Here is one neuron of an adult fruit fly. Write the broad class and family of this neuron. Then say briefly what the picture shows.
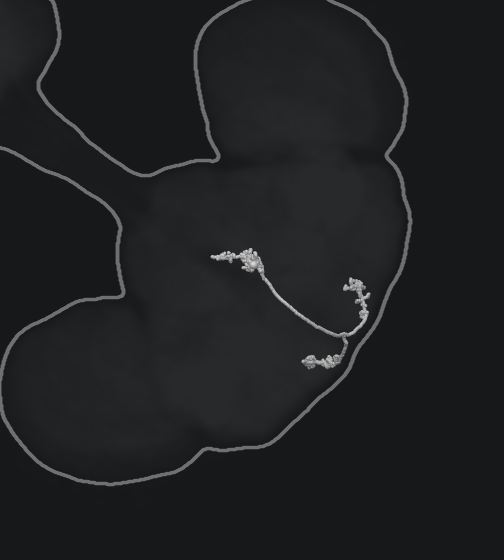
This is a central-brain intrinsic neuron. The family is hemilineage FLAa3. The cell body can be seen in the middle of the picture. As drawn here it is wider than it is tall.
